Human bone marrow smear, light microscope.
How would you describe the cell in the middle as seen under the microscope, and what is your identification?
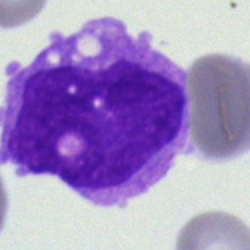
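The nucleus occupies most of the cell, and its finely dispersed chromatin stains deep purple. Several clear round vacuoles lie in the cytoplasm above the nucleus. A pale round vacuole overlies the lower left part of the nucleus. This cell is a monocyte.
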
